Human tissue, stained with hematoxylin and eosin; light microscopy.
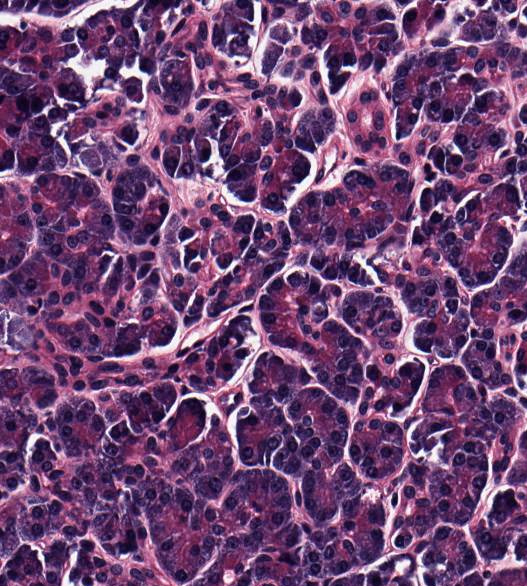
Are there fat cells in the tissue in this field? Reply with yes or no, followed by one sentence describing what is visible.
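No. No fat cells are present anywhere in the field.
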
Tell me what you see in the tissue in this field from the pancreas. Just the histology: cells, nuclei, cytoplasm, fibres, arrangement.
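Arrangement: epithelial cells fill the entire field in closely packed, rounded nests and lobules. Some nests form acinus-like groups, their cells set around small central lumens. Nuclei: round and fairly uniform, many showing a small nucleolus. Cytoplasm: moderate in amount, finely granular, pink to purple.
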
